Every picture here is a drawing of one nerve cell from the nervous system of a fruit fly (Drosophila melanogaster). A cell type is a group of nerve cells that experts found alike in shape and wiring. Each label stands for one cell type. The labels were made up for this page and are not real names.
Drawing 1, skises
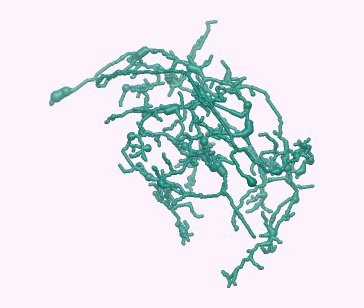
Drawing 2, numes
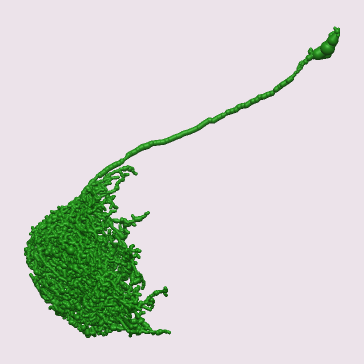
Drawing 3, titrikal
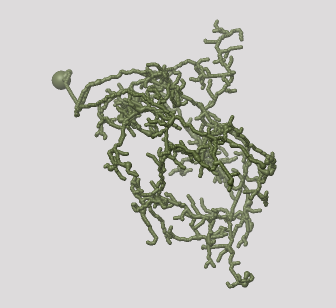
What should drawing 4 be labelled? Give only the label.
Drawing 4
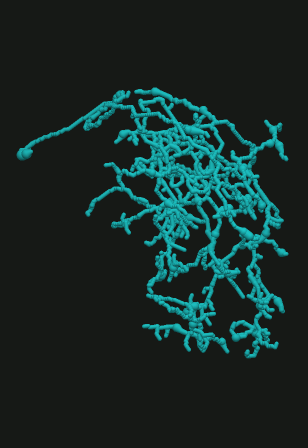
skises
